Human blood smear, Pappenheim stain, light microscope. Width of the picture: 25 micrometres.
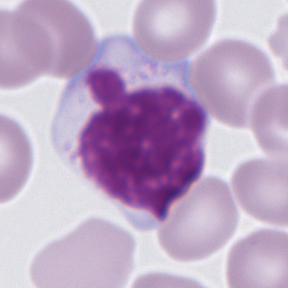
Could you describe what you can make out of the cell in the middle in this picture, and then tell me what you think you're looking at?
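Start with size: this cell is about 17 by 12 micrometres and its nucleus about 14 by 11 micrometres, so the nucleus fills about 70% of the cell's area. Notice that the nucleus sits toward the bottom of the cell. Look closely at the chromatin: it is dense and clumped, with small paler patches between the clumps. Now the cytoplasm, which is very pale greyish blue; its widest band lies above and to the left of the nucleus, and just above the nucleus you can find a few fine purplish granules. This is a large granular lymphocyte.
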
